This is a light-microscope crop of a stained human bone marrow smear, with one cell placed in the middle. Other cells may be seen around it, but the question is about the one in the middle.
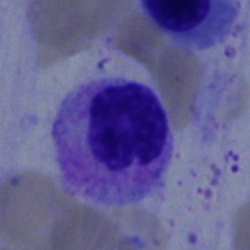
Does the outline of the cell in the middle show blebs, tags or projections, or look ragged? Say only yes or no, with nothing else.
No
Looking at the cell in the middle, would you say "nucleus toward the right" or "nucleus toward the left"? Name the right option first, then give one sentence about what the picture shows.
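Nucleus toward the right. The nucleus sits off-centre, toward the upper right of the cell.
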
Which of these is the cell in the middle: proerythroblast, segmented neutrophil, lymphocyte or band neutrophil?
band neutrophil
